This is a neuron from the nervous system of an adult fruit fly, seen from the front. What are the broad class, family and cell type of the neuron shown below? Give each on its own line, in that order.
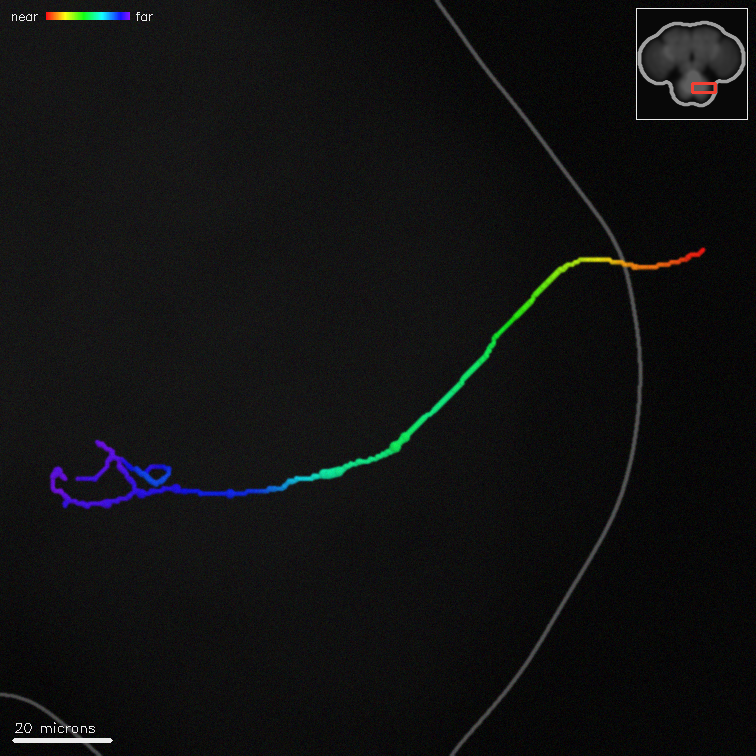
sensory neuron entering the nerve cord
class gustatory
WG1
